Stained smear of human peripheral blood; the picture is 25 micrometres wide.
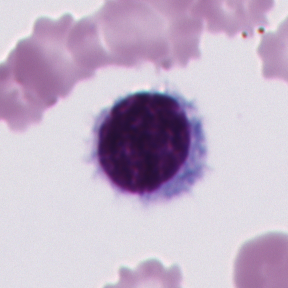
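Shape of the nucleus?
Round, with a smooth, unindented edge; about 8 micrometres across, filling about 70% of the cell's area.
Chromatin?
Dense and dark purple, coarsely clumped, with a few paler streaks.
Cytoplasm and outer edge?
A narrow pale blue rim, with fine, hair-like projections fringing the edge all around; the cell is about 10 micrometres across.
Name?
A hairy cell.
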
